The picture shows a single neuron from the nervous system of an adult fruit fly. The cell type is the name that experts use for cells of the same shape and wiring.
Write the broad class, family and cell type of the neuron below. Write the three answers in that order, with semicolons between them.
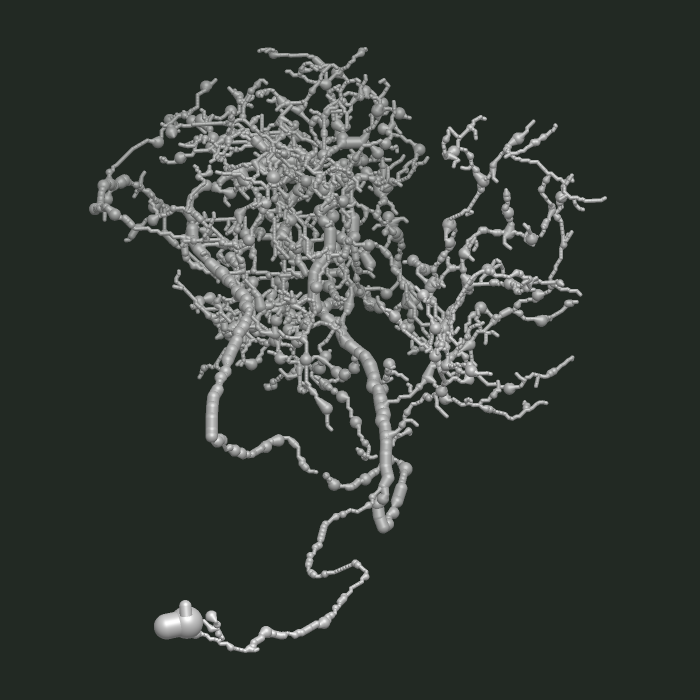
central-brain intrinsic neuron; LHAV; LHAV1e1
